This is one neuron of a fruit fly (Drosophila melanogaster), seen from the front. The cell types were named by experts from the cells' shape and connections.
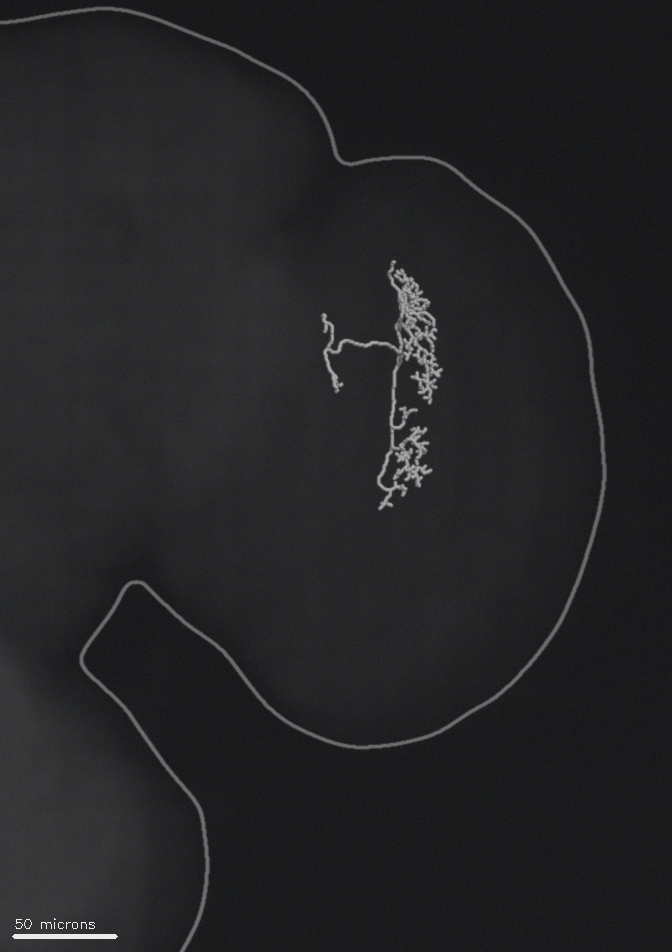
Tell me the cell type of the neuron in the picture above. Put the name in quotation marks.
"Tlp14"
